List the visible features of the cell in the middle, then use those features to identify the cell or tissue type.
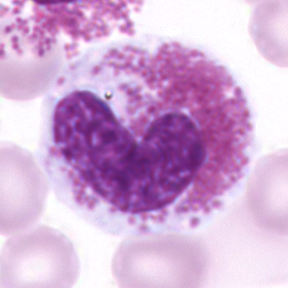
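First, the outline is round and smooth. Second, the nucleus has two lobes, and these meet at their lower ends to form a V shape. Third, no nucleoli are visible in the nucleus. Finally, the name: eosinophil.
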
